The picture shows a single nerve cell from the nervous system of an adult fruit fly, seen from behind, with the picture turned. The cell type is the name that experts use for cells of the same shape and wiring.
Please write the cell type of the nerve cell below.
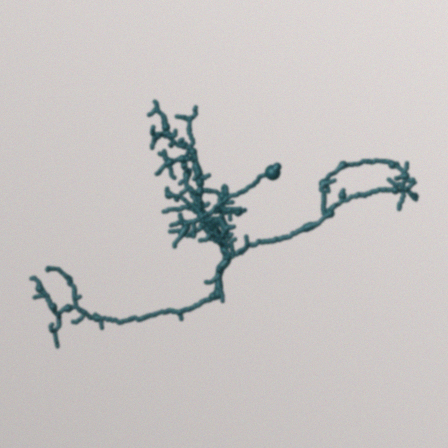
Y12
